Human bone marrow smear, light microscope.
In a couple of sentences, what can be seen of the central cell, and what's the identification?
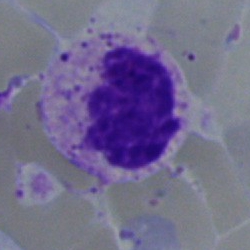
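The outline of the cell is roughly round. Its nucleus is placed off-centre toward the right and has an irregular, knobbly outline. The chromatin is dense and stains dark purple. This cell is a basophil.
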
